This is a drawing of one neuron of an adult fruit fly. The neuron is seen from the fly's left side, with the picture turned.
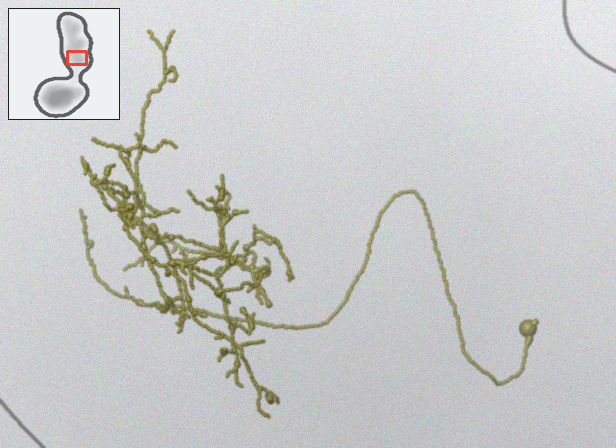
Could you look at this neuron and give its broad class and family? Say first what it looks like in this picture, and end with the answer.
The cell body is at the lower right of the picture. Dozens of branch ends can be seen. Its broad class is nerve-cord intrinsic neuron. The family is hemilineage 02A.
